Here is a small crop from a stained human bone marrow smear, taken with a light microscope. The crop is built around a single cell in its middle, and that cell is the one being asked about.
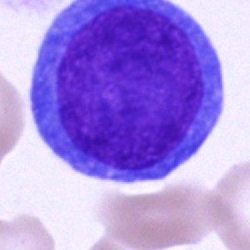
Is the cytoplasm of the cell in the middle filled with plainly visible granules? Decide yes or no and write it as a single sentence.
No, the cytoplasm does not hold many granules; none are visible in it.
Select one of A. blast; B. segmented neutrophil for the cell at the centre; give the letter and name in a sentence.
The cell in the middle is a blast, so option A is correct.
